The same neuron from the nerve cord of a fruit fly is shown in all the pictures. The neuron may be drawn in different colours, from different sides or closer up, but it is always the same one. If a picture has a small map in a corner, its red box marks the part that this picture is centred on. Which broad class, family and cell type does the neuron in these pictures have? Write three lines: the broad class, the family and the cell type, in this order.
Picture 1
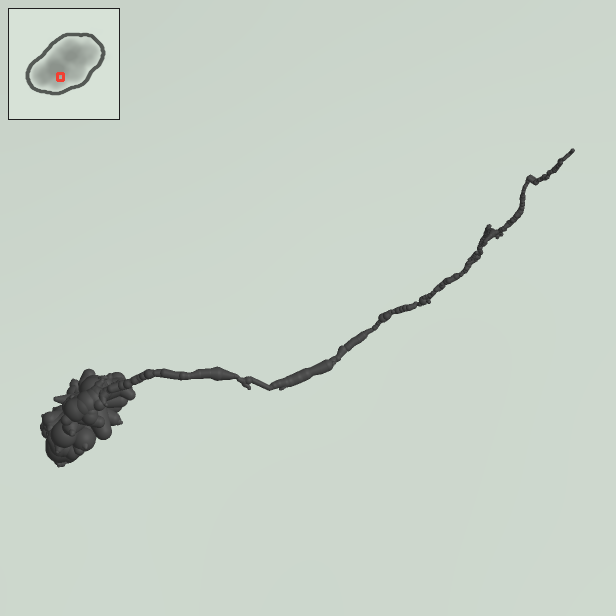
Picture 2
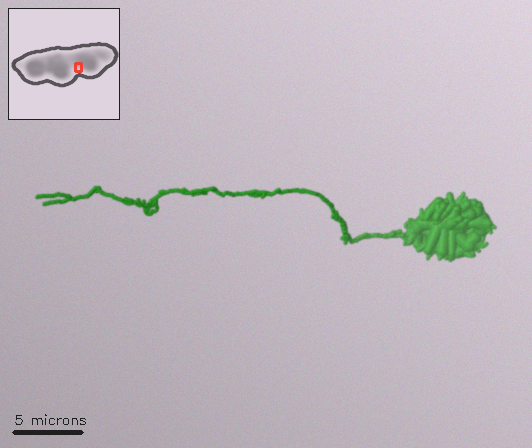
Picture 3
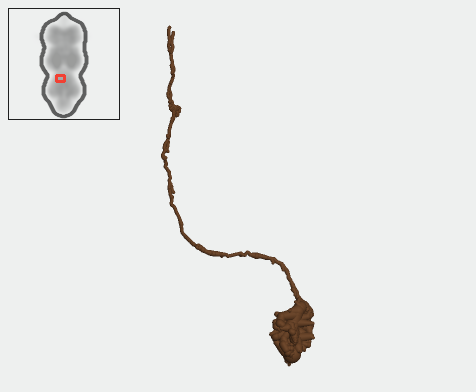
sensory neuron entering the nerve cord
class mechanosensory proprioceptive
SNpp56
